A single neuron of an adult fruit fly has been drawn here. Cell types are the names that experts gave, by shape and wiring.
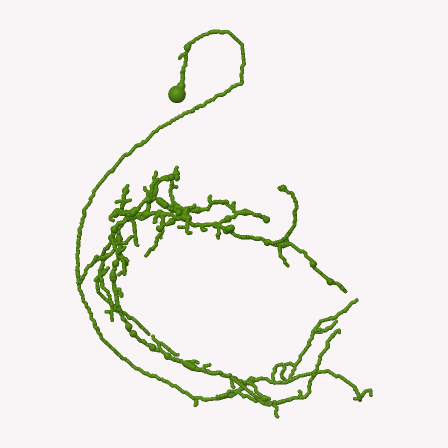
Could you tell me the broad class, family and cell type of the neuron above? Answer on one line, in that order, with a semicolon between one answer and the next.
central-brain intrinsic neuron; hemilineage SLPav2; SLP081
